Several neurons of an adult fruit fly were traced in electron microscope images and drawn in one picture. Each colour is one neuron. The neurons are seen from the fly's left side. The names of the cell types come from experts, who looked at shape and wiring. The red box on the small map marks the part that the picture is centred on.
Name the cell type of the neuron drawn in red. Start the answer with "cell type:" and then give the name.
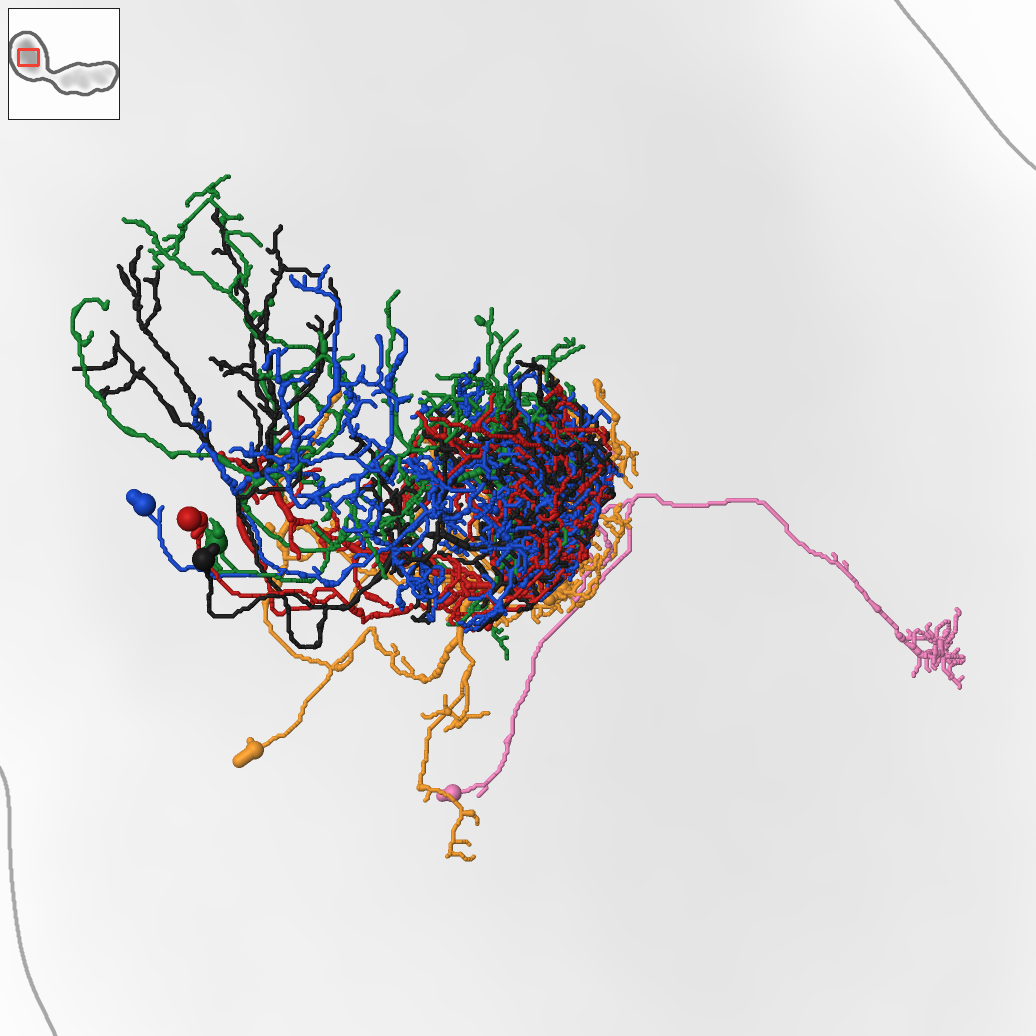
cell type: PVLP078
